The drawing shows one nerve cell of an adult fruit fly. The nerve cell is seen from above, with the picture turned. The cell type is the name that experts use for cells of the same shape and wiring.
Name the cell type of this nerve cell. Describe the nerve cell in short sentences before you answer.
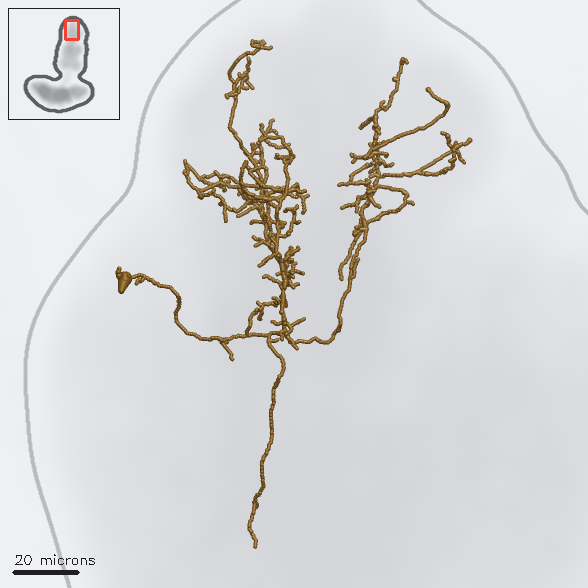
It lies in the nerve cord. From top to bottom in the picture it spans about 160 microns. Dozens of branch ends can be seen. It is a nerve-cord intrinsic neuron. The cell type is INXXX407.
